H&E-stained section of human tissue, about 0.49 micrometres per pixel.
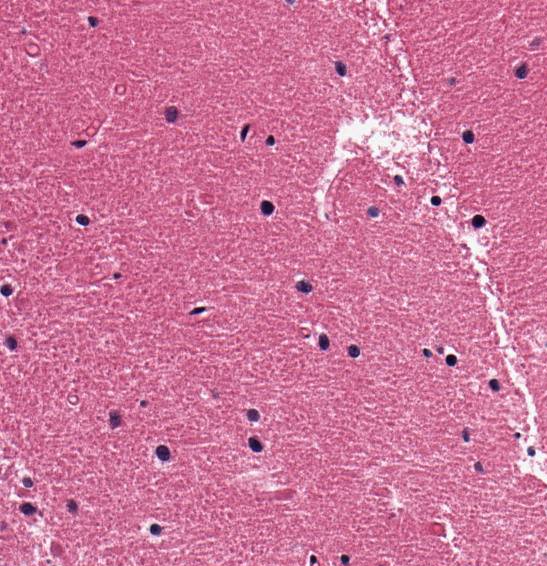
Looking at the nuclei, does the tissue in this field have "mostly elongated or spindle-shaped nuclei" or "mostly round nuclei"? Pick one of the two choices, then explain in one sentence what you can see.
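Mostly round nuclei. The cells are mostly small, round, dark blue nuclei lying singly and evenly spaced.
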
